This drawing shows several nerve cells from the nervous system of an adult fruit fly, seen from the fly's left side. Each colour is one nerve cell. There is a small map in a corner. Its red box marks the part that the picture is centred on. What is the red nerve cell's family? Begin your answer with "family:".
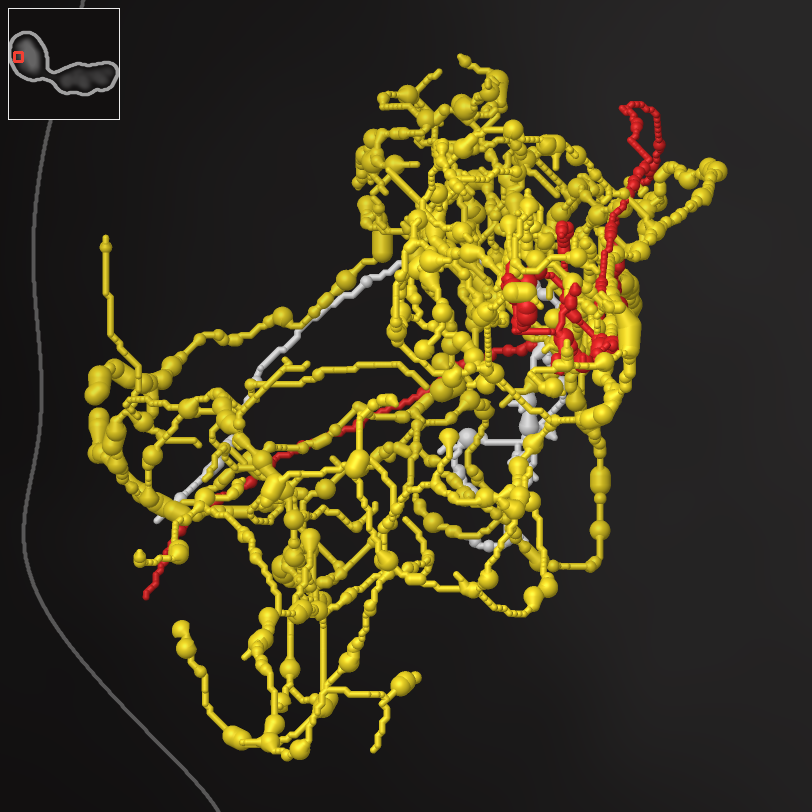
family: class olfactory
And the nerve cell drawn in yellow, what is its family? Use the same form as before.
family: hemilineage ALl1_dorsal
